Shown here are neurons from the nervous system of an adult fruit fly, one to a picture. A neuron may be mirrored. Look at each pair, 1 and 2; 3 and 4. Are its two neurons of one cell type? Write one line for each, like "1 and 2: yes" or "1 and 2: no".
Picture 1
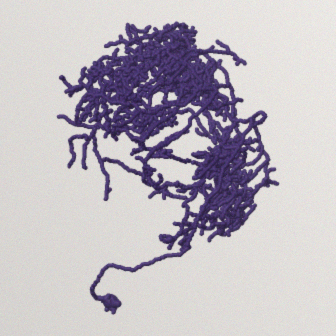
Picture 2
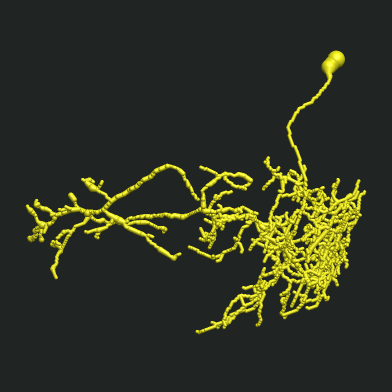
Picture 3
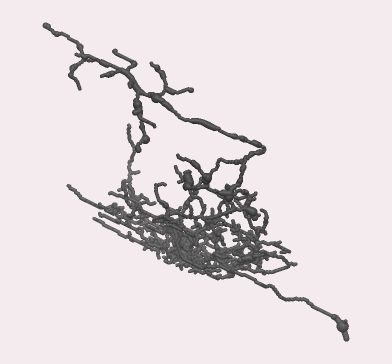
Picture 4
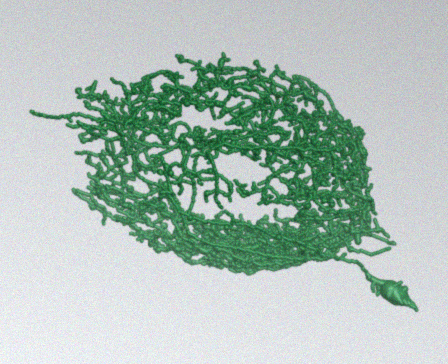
1 and 2: no
3 and 4: no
